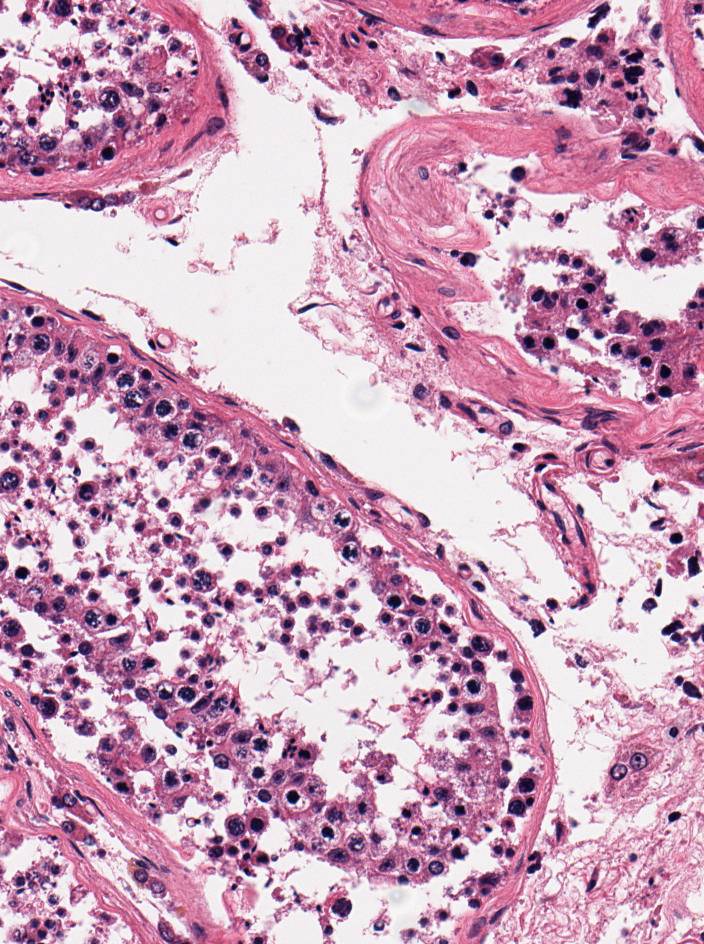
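Testis, haematoxylin and eosin: several rounded tubules separated by interstitium fill the field, the largest occupying the lower left half. Next, tubules at the top have thick, wavy, pink fibrous walls. Then, small thin-walled vessels sit in loose interstitium at the right middle. Finally, in the interstitium at lower right lies a small group of cells with ample pink cytoplasm and round nuclei.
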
